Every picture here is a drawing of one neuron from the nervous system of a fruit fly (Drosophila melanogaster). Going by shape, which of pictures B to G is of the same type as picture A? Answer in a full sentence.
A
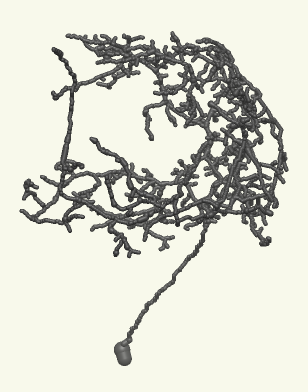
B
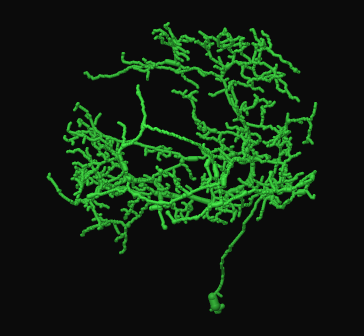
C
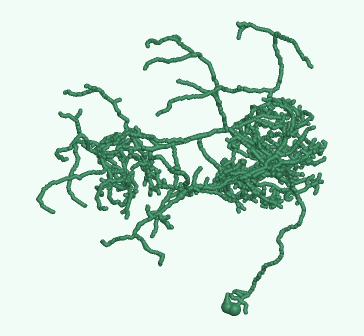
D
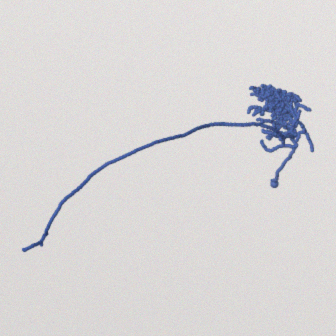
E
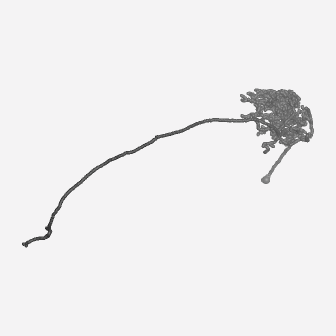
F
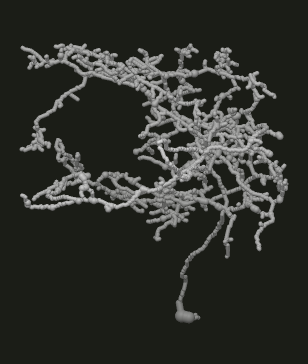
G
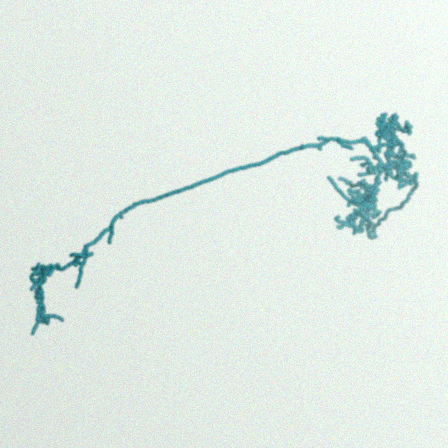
Picture B shows a neuron of the same cell type.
